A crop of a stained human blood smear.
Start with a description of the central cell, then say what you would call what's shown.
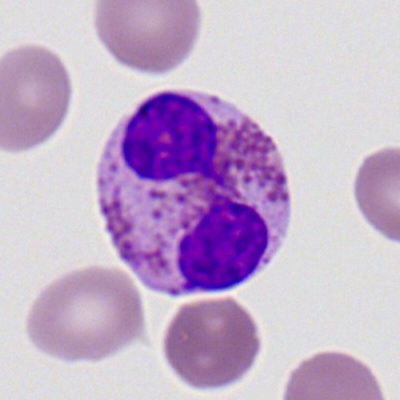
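Hmm, two nuclear lobes, one at the upper left and one at the lower right. The chromatin looks dark purple and densely clumped. There's plenty of pale lilac-pink cytoplasm, and its granules don't cover the nucleus, so both lobes stay clearly visible. So this is an eosinophil.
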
